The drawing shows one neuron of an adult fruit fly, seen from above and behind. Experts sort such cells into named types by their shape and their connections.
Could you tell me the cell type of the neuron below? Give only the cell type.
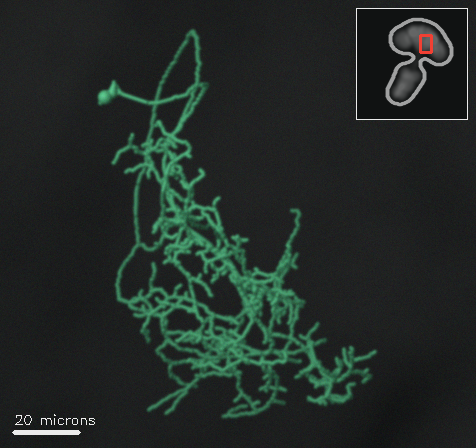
PS221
